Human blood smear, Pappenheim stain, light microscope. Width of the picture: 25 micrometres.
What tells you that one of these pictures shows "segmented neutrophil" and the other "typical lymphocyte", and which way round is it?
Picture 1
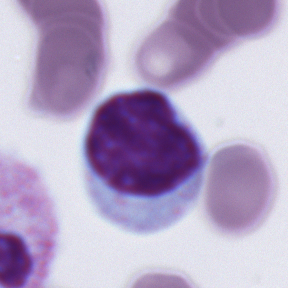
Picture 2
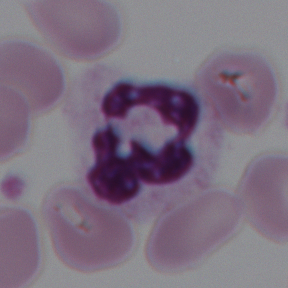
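Identification: picture 1 is a typical lymphocyte, and picture 2 is a segmented neutrophil. Size: the typical lymphocyte measures about 12 micrometres across, with a nucleus about 10 micrometres across. Proportion: its nucleus fills about 70% of the cell's area and lies toward the top of the cell.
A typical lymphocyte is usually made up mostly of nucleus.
The segmented neutrophil, by contrast, has plentiful cytoplasm. Cytoplasm colour: pale blue in the typical lymphocyte, pale pinkish-lilac in the segmented neutrophil.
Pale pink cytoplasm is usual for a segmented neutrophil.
Cytoplasmic contents: the typical lymphocyte holds a few faint pinkish specks and no vacuoles, while the segmented neutrophil lacks large orange-red granules. Chromatin: in the segmented neutrophil it is dark purple and coarsely clumped.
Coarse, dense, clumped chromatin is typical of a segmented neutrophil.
Nucleoli: no distinct nucleolus in the typical lymphocyte, and none visible in the segmented neutrophil. Outline: the typical lymphocyte has a smooth, rounded edge with no surface projections, whereas the segmented neutrophil's outer edge is faint and poorly defined against the background.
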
